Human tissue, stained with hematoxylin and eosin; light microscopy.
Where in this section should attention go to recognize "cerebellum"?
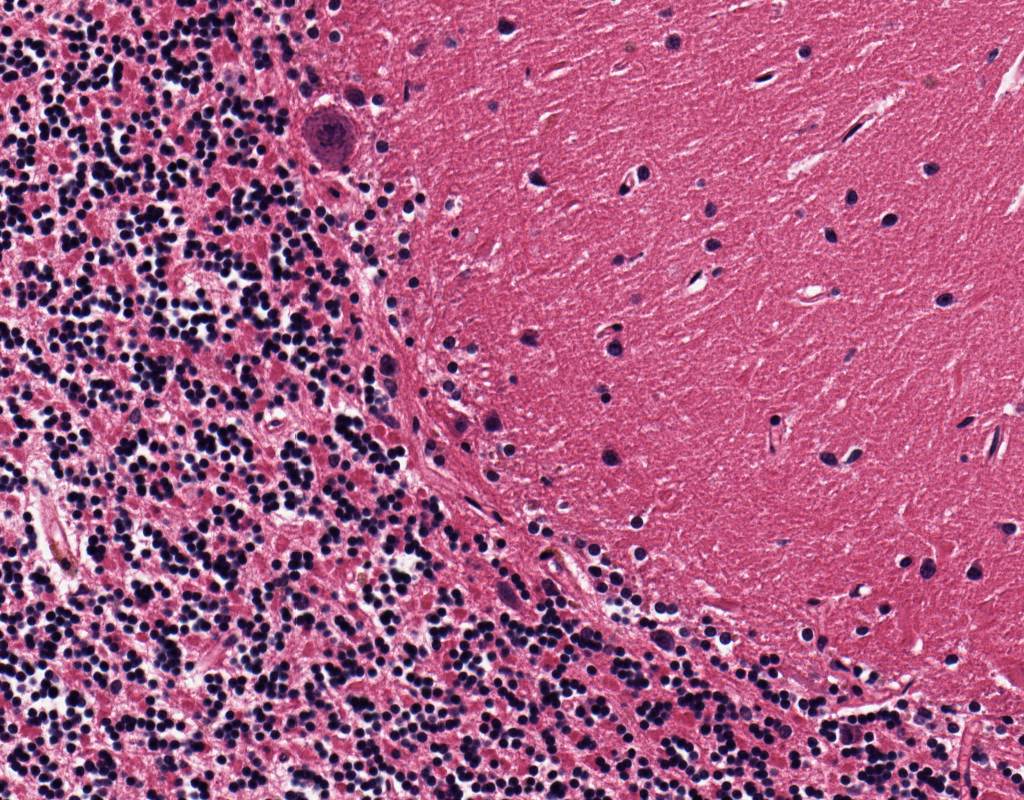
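This section is cerebellum.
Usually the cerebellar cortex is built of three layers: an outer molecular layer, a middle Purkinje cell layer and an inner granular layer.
Here you can see two layers meeting along a border that curves from the top centre down to the lower right. The left and lower part is a densely cellular layer of closely packed small round dark nuclei with scant cytoplasm, while the upper right is pale pink with few nuclei. Right at the border, near the top of the field, sits a single Purkinje cell with purple cytoplasm and a round nucleus. A Purkinje cell lying between a pale layer and a dense, nucleus-packed layer goes with that layered pattern.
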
